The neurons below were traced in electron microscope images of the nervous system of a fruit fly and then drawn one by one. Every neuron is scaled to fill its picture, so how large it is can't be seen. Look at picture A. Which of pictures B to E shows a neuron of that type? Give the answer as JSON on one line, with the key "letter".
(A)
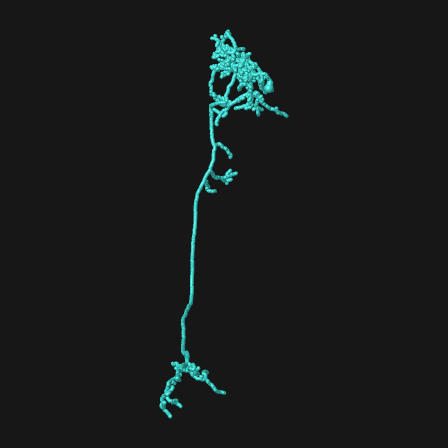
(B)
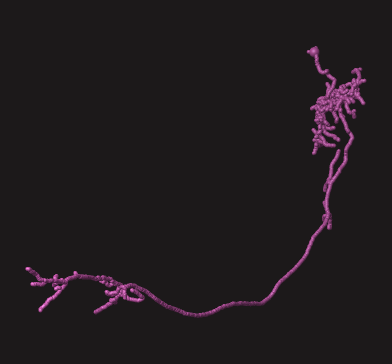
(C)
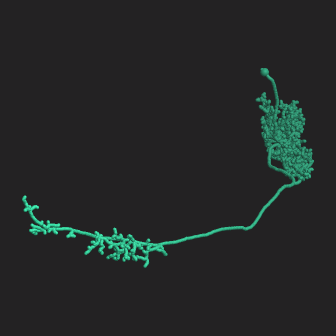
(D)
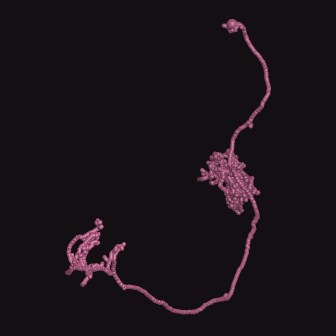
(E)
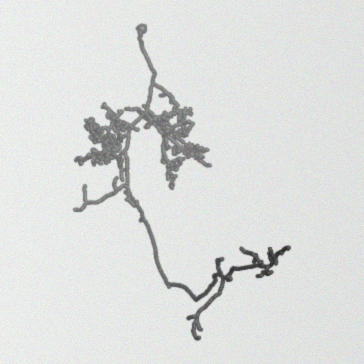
{"letter": "B"}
